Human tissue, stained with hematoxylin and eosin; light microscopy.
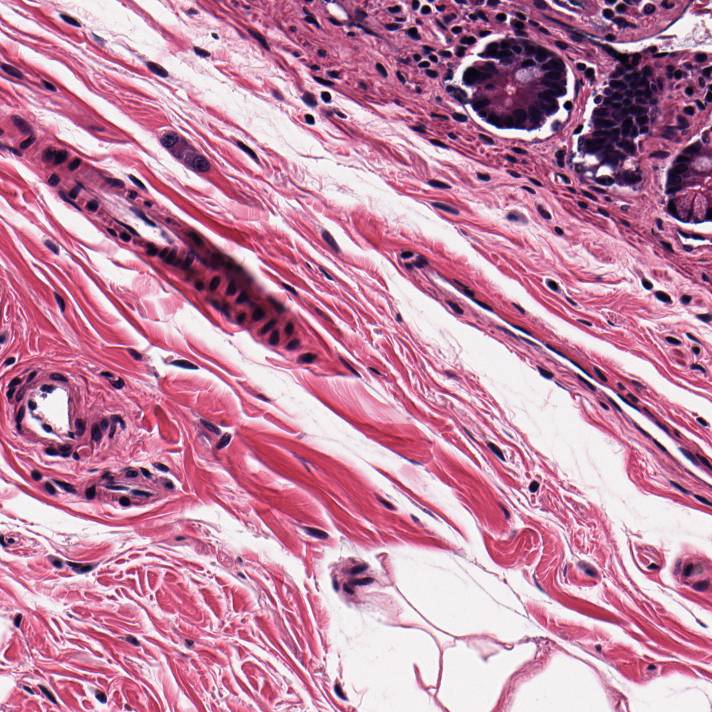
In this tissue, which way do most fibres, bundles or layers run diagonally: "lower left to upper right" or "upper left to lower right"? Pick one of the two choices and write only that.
Upper left to lower right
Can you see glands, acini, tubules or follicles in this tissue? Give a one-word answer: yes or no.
Yes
